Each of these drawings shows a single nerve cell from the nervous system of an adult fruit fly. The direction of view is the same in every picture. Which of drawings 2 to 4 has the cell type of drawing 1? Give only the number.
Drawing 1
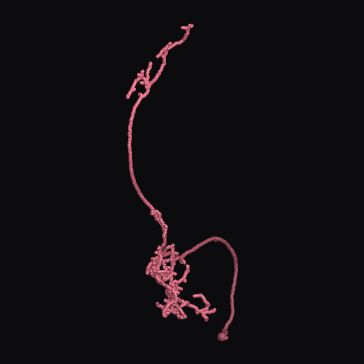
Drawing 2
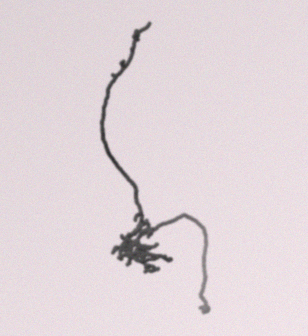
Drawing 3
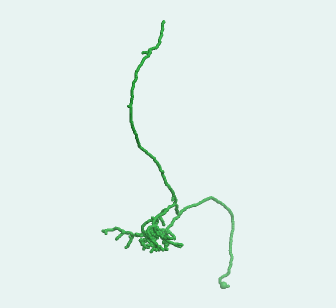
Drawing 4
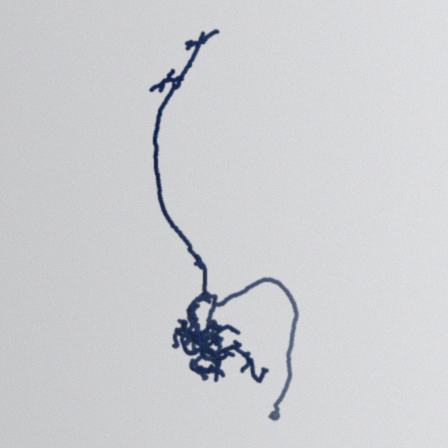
4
